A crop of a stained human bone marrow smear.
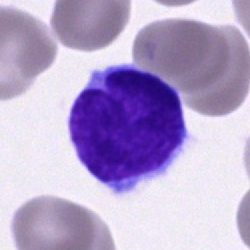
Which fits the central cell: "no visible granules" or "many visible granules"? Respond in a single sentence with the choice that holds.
This cell has a cytoplasm without visible granules.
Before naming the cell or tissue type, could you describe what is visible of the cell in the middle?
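The outline first: roughly round, sides slightly flattened. The nucleus takes up almost the whole cell, so only a scant rim of cytoplasm is left. There's a small notch in the nucleus along its upper edge. Along the lower edge of the cell I can see small, irregular pale-blue tags. It's a lymphocyte.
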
